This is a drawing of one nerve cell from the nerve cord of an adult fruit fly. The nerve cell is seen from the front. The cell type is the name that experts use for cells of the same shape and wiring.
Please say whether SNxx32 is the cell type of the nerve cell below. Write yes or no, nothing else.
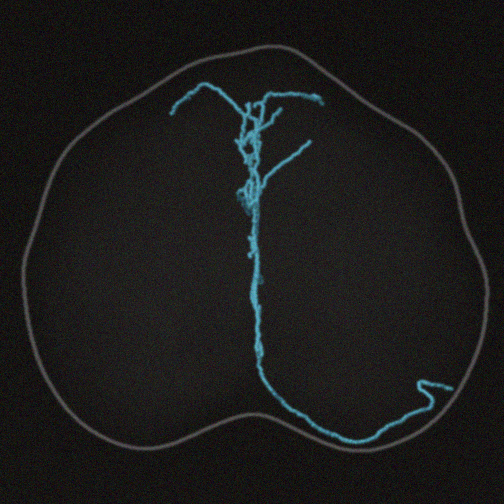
yes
